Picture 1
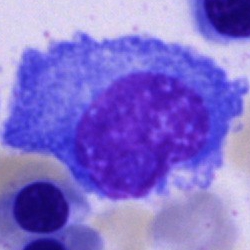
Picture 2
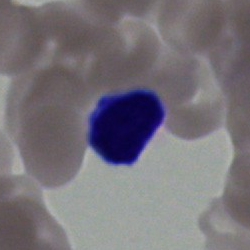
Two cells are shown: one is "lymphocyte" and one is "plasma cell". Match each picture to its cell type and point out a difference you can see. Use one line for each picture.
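Picture 1: plasma cell. The cytoplasm is abundant and stains blue.
Picture 2: lymphocyte. No rim of cytoplasm can be seen around the nucleus.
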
